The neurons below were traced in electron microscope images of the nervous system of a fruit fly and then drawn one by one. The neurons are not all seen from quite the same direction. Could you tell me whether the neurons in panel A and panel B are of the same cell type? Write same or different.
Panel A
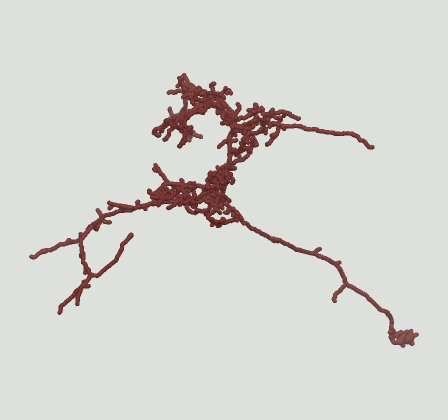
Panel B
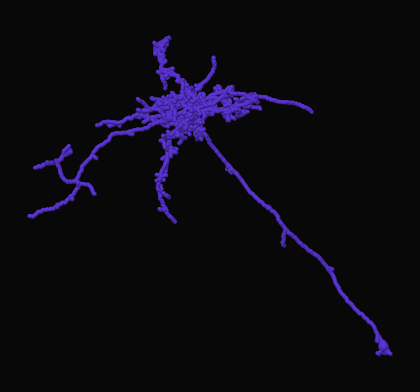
same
